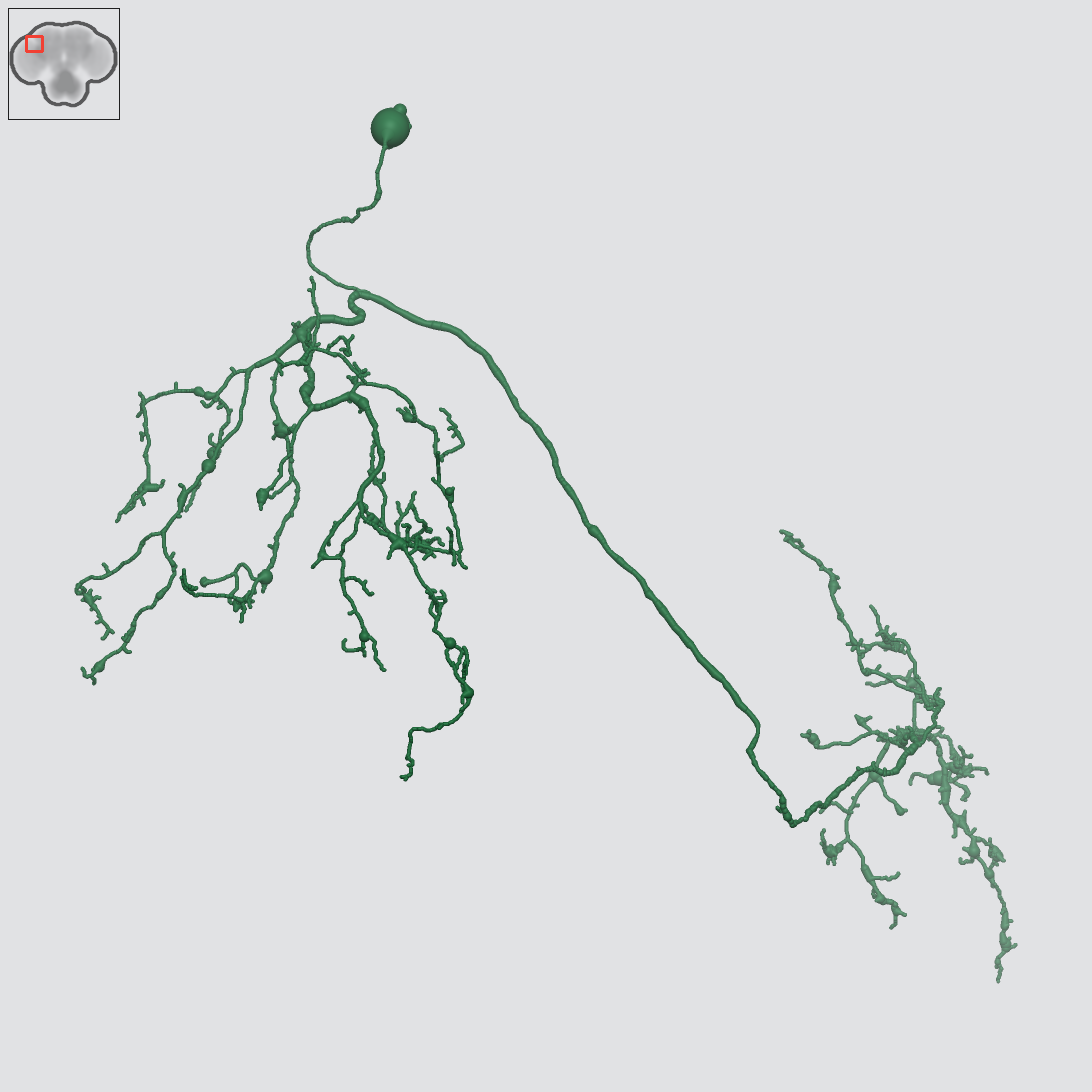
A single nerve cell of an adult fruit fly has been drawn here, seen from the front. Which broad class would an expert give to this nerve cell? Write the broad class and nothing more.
optic-lobe intrinsic neuron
